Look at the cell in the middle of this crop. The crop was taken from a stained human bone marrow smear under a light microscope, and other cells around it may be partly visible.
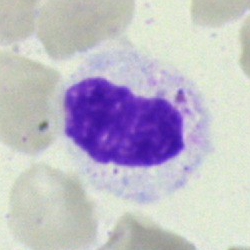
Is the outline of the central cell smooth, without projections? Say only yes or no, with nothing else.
Yes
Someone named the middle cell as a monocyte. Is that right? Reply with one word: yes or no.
no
